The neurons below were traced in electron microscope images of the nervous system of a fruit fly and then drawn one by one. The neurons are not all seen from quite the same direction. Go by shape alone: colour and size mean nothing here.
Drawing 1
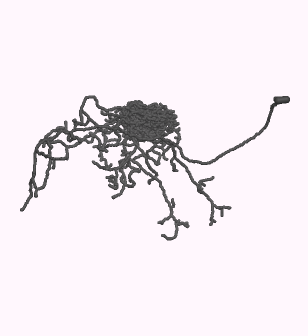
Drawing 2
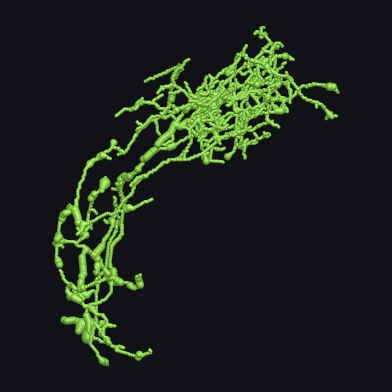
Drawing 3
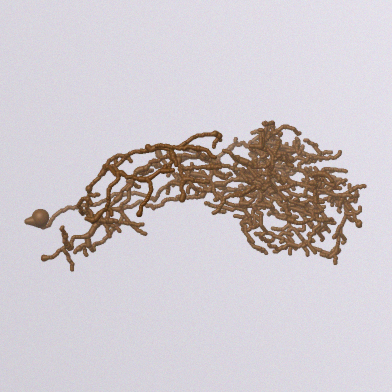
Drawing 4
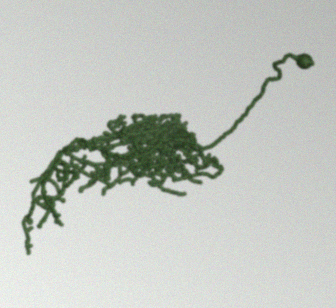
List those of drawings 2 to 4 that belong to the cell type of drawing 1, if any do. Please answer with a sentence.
Drawing 4 is of the same cell type.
